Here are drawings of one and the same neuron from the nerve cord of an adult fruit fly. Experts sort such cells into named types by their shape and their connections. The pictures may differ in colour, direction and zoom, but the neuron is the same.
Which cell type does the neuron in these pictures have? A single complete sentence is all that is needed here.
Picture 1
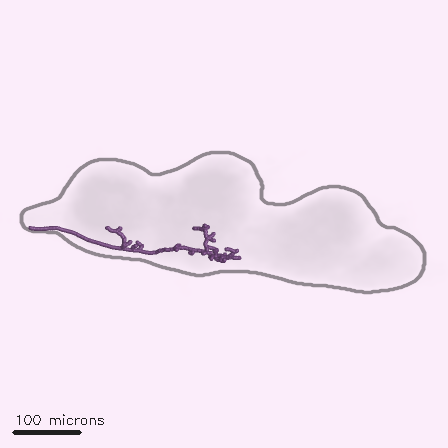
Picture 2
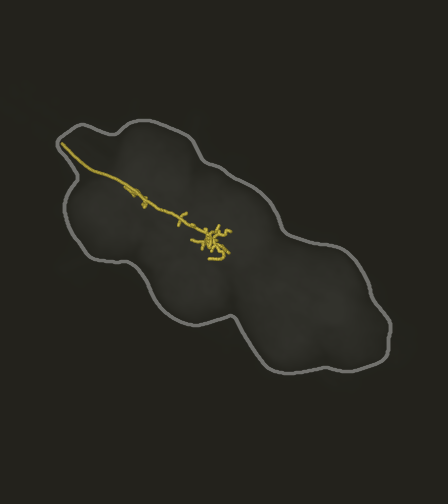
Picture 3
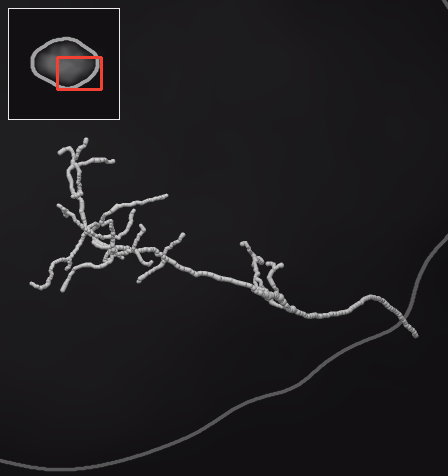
The single neuron here is of type DNge016.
